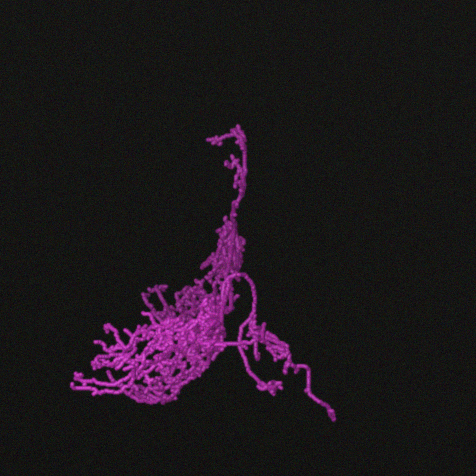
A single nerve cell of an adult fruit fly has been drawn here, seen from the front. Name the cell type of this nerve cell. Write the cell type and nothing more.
IN05B020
